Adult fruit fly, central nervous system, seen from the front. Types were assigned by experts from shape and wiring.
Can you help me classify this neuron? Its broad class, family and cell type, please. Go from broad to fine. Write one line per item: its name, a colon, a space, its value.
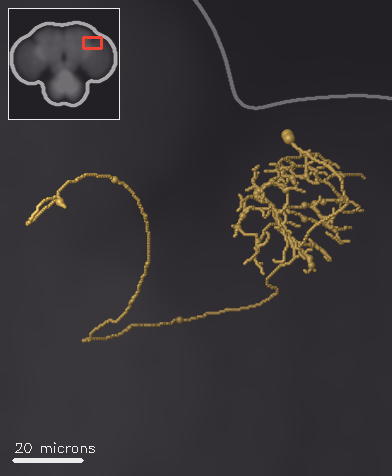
broad class: visual projection neuron
family: MeTu
cell type: MeTu3b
